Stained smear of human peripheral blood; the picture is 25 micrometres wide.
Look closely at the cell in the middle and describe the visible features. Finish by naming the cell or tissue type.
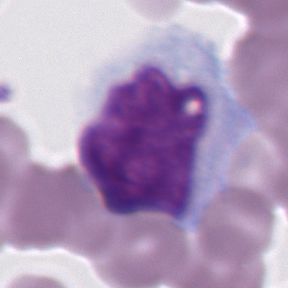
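Start with the nucleus: irregular in outline, with several notches and bulges, it sits toward the cell's left side. The cytoplasm is pale blue. A small bright white spot lies at the nucleus's upper right edge. This is a monocyte.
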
